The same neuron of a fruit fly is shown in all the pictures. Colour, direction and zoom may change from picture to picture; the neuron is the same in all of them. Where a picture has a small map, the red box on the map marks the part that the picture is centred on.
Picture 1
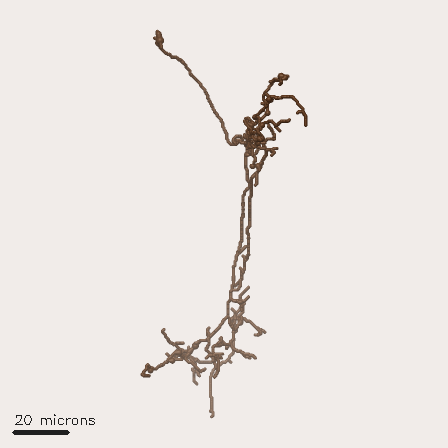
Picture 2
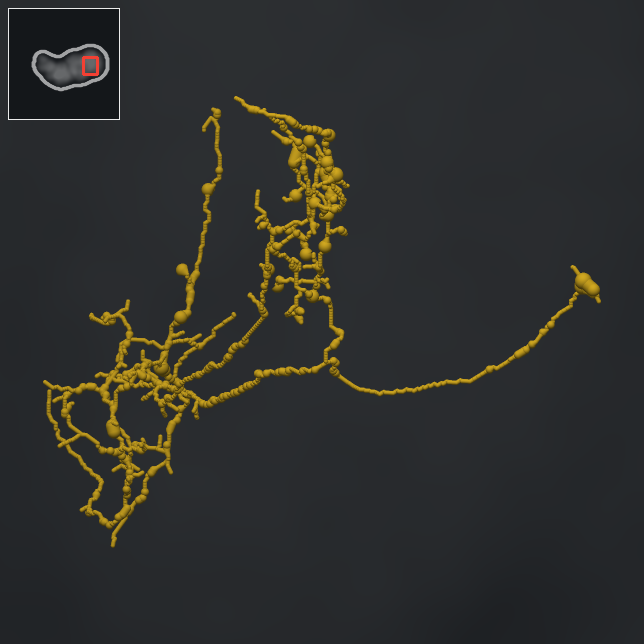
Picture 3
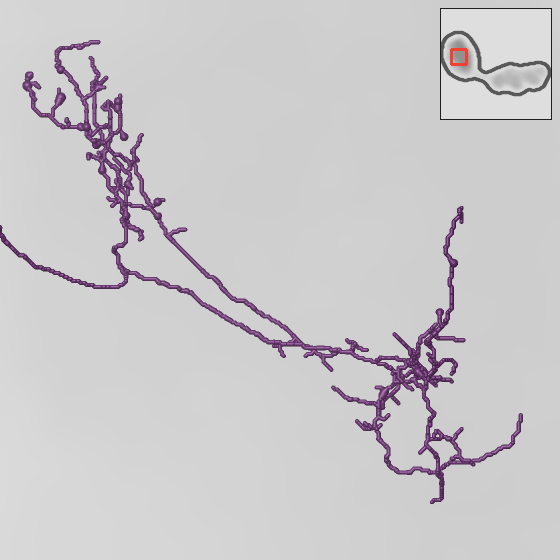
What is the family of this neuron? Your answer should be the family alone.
hemilineage LALa1_posterior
